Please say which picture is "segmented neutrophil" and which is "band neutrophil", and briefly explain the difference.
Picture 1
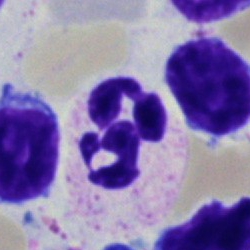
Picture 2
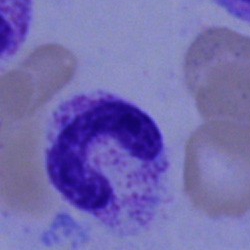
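Picture 1: segmented neutrophil. Picture 2: band neutrophil. Nucleus, picture 2: horseshoe-shaped, open side toward the lower right.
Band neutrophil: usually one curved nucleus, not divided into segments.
Chromatin: dense and dark purple in both; coarse clumping in picture 2.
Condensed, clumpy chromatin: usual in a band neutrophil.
Nucleoli: none visible in either cell. Outline: roughly round in both. Cytoplasm, picture 1: no vacuoles. Neighbours: in picture 1, cells with large, dark, unlobed nuclei at left and right; in picture 2, pale red cells without nuclei at left and right.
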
